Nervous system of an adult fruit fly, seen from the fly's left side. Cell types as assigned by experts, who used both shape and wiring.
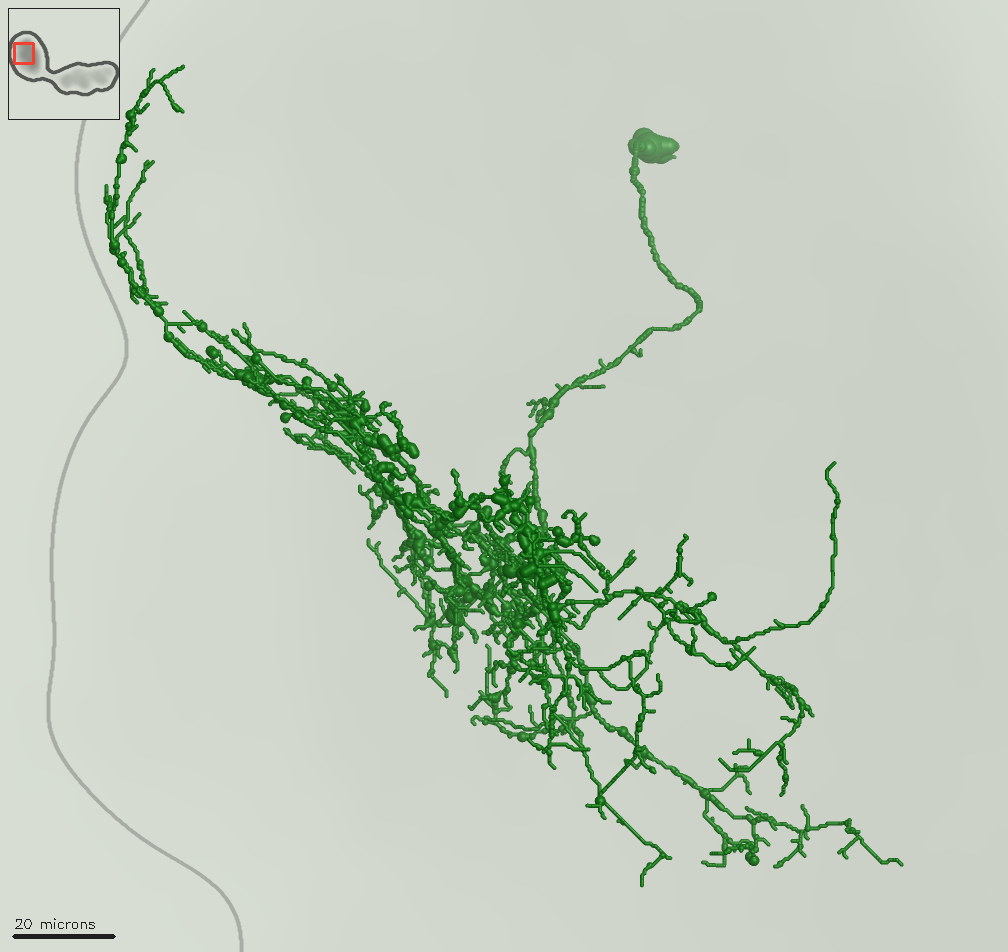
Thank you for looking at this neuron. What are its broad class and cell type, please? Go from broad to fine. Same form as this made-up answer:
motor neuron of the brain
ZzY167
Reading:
central-brain intrinsic neuron
LAL001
